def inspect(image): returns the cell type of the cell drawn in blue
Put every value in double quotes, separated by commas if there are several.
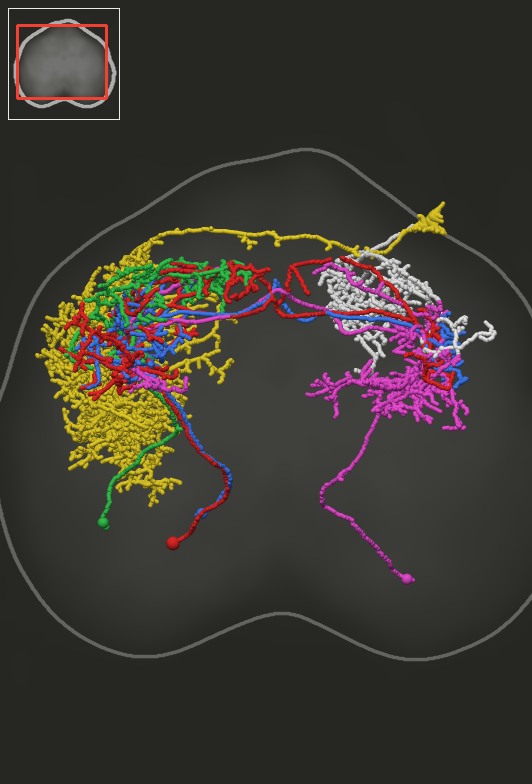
"IN06A040"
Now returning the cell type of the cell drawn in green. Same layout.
"IN03B070"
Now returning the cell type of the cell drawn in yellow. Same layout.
"IN19B003"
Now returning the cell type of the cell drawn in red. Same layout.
"IN06A033"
